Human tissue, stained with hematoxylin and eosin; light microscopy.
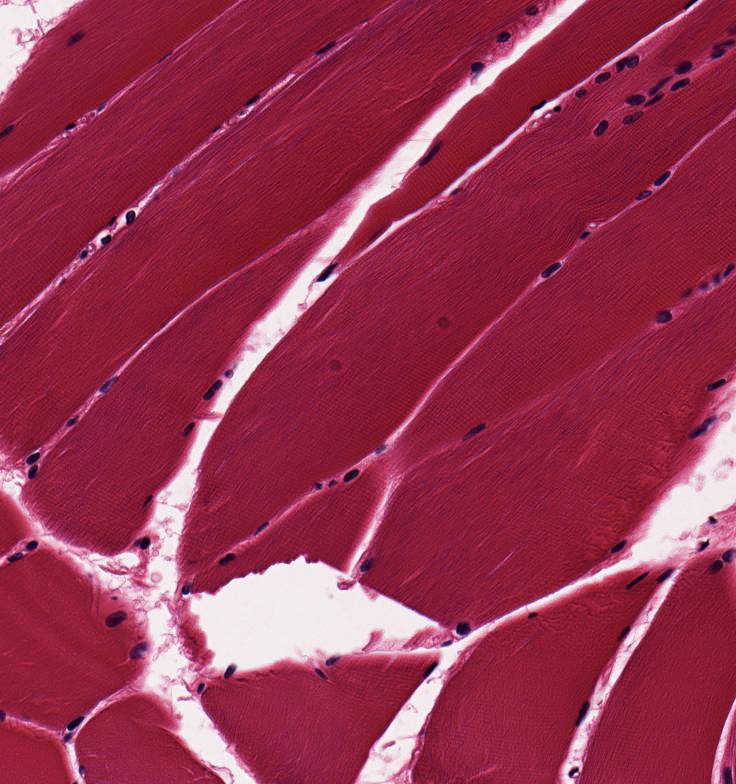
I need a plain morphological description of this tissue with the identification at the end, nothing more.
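Deep pink-red staining fills the fibre cytoplasm fairly evenly. Within the fibres, fine cross-striations can just be made out. The nuclei sit at the edges of the fibres, not in their centres, and are small, dark and elongated along the fibre length. This tissue is skeletal muscle.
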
